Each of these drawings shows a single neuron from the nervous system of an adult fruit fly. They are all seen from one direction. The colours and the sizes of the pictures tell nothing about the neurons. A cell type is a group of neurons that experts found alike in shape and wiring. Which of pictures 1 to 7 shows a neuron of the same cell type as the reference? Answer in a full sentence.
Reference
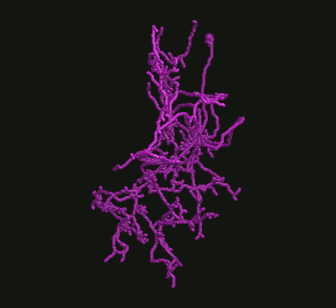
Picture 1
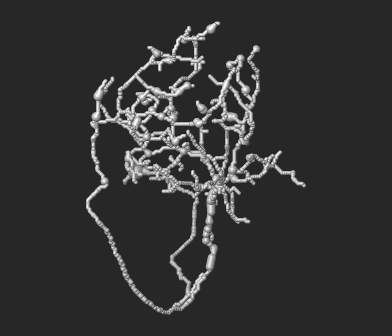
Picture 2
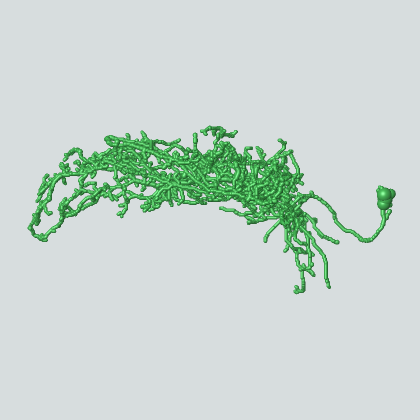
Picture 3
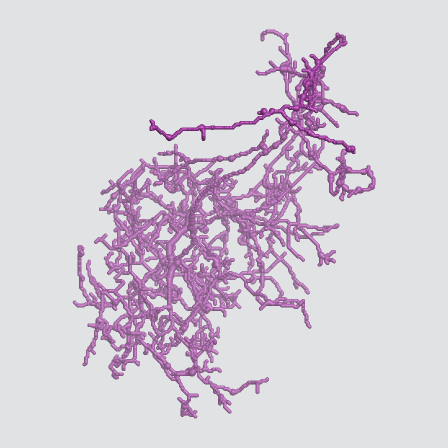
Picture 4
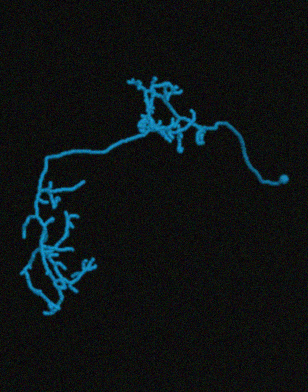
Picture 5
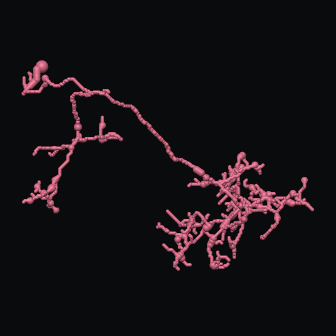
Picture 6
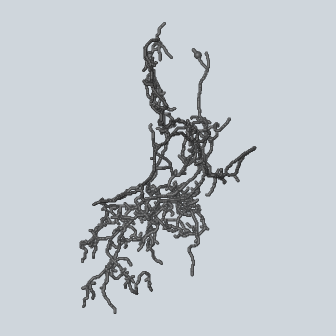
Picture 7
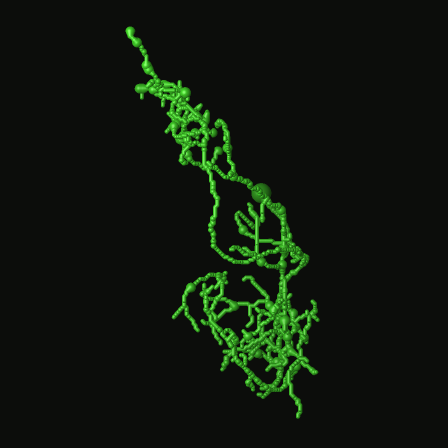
Picture 6 is of the same cell type.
